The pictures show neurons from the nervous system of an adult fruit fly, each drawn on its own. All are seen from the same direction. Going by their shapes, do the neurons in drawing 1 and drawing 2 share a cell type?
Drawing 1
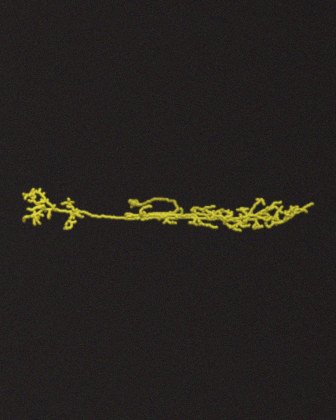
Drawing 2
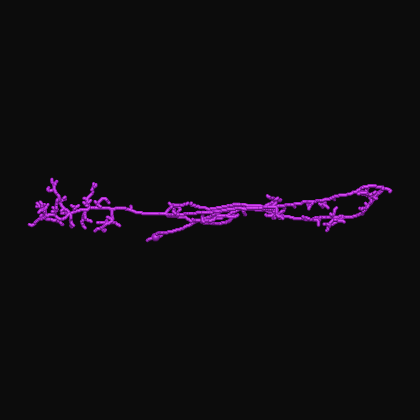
yes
